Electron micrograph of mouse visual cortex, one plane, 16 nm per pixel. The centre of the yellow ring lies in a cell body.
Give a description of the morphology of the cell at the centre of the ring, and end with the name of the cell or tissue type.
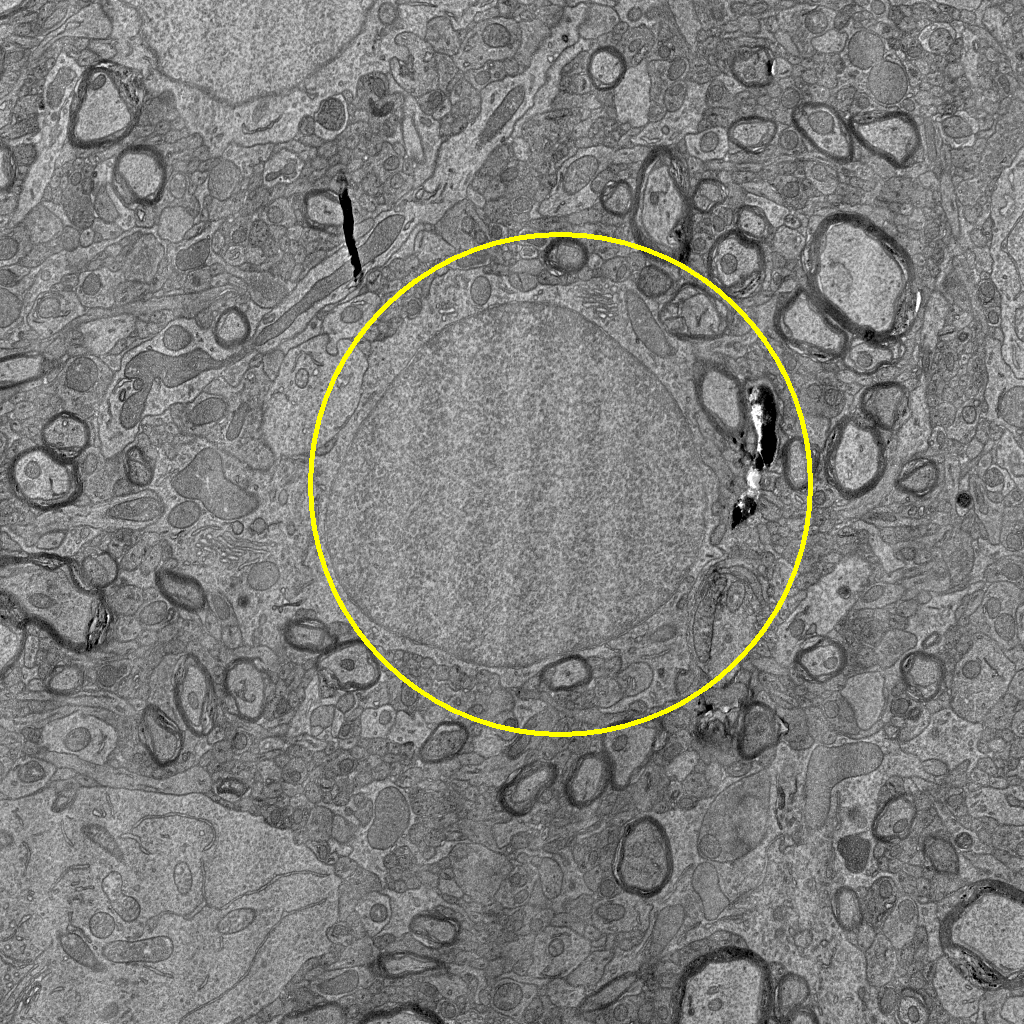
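Description: the nucleus lies whole within the ring and has a broad, rounded outline. Its envelope is smooth, with no deep folds. Small Golgi stacks occupy the cytoplasm above the nucleus, and an elongated mitochondrion sits at its upper right. Name: astrocyte.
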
